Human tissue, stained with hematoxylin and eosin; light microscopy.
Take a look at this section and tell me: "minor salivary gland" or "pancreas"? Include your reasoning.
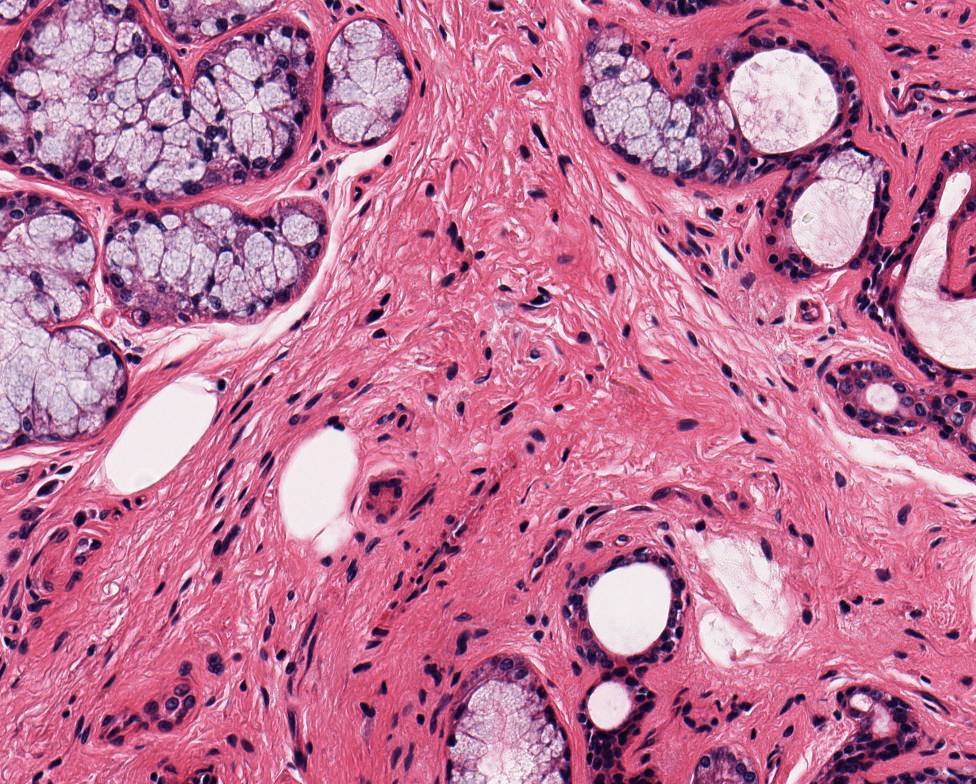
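Minor salivary gland. Lobules of mucous acini fill the upper left corner, and those cells have pale, bubbly grey-white cytoplasm, with flattened nuclei pressed against the basal edge.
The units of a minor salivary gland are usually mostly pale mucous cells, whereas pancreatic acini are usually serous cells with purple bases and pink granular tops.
That pale, bubbly look is what settles it against pancreas here. Small ducts lined by cuboidal cells with dark nuclei lie in the right half and lower part of the field.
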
